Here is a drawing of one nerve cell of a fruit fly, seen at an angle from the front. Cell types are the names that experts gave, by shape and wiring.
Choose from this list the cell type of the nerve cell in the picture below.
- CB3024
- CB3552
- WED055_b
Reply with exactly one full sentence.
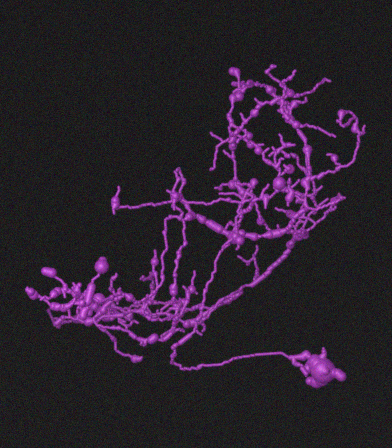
Regarding its cell type, the nerve cell is CB3552.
